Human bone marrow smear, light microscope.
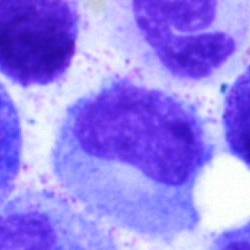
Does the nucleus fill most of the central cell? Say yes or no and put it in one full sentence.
No, the cytoplasm of this cell is abundant.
